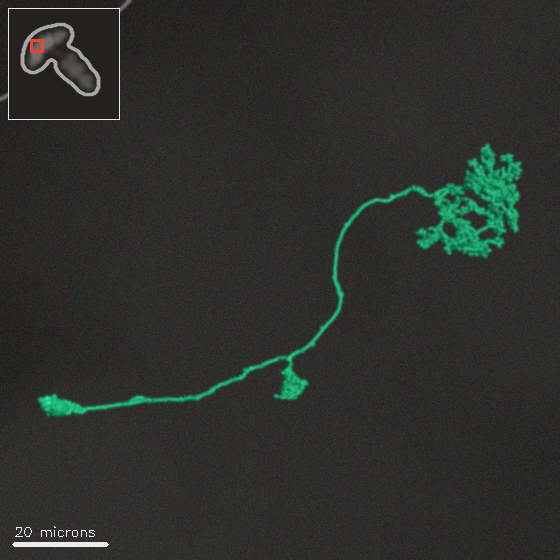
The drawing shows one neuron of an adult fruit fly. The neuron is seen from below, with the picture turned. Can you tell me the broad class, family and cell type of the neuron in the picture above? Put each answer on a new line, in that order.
central-brain intrinsic neuron
hemilineage EBa1
ER3p_a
